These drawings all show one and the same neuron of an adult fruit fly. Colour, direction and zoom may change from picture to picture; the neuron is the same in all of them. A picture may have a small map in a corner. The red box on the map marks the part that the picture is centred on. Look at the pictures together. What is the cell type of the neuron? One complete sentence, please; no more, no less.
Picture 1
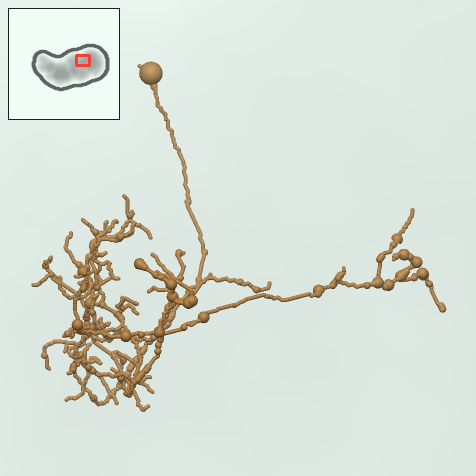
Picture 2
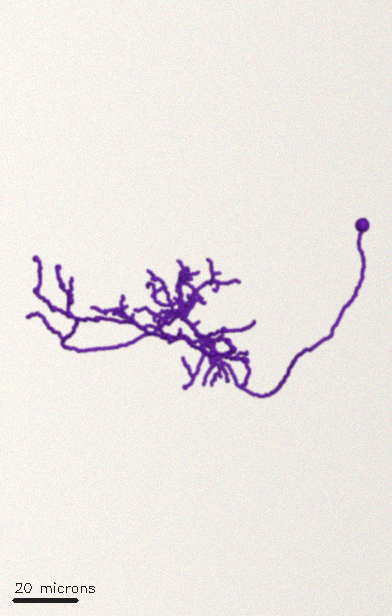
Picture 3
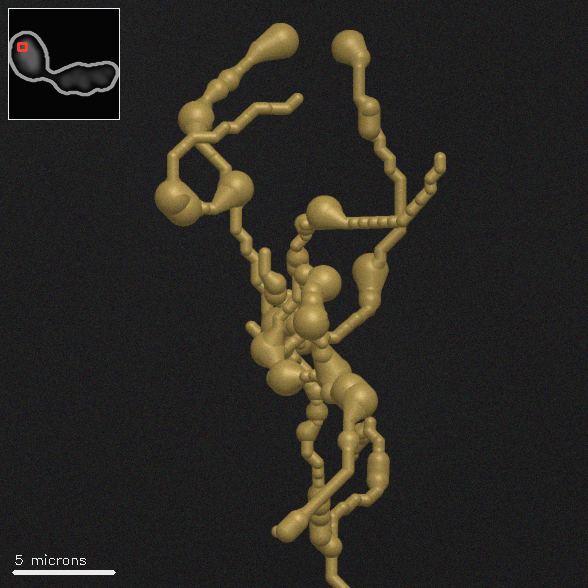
The cell type of this neuron is FS1A_b.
